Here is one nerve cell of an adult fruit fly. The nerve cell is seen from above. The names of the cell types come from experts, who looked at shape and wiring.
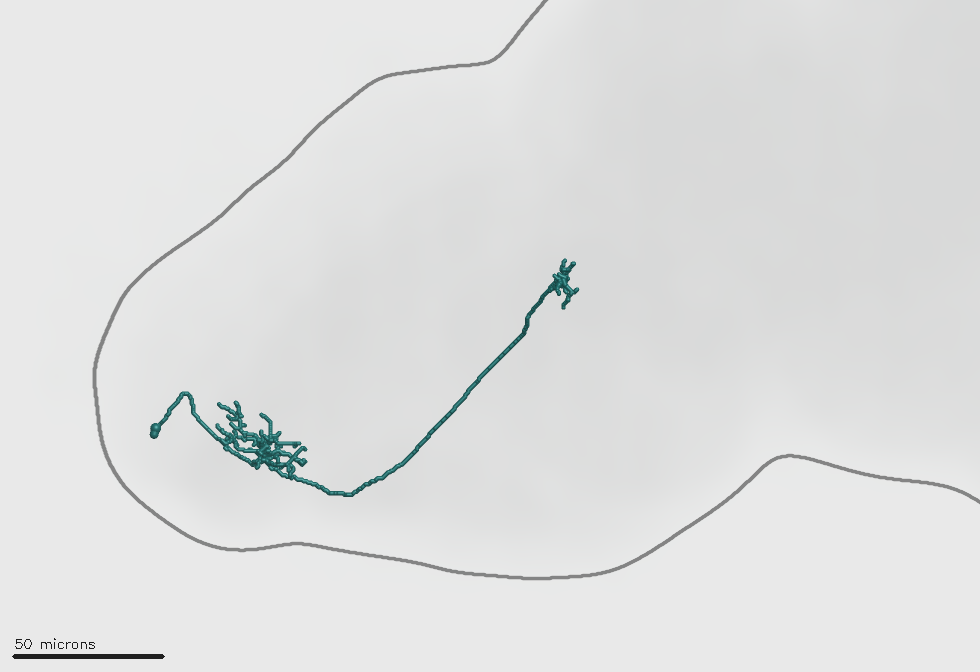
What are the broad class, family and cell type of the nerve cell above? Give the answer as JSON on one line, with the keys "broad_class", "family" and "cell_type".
{"broad_class": "optic-lobe intrinsic neuron", "family": "Tm", "cell_type": "Tm5b"}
